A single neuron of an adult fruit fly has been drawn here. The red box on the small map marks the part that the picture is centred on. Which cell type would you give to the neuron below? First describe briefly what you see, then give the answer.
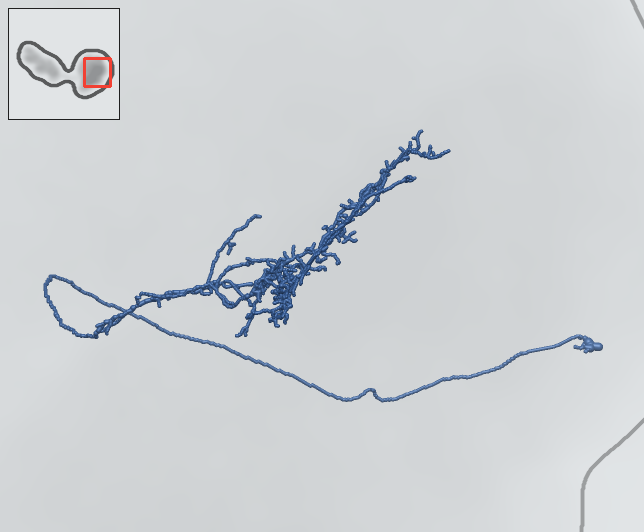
Dozens of branch ends can be seen. As drawn here it is wider than it is tall. This is a central-brain intrinsic neuron. Its cell type is CB1056.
